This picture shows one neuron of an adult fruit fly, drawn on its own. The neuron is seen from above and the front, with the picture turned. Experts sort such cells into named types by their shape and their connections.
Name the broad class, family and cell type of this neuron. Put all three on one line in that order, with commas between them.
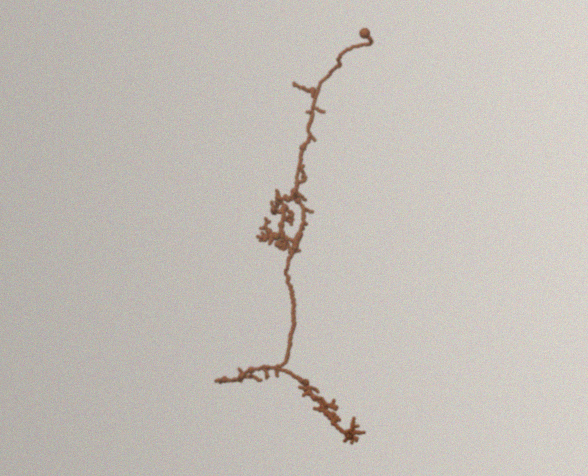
optic-lobe intrinsic neuron, TmY, TmY5a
